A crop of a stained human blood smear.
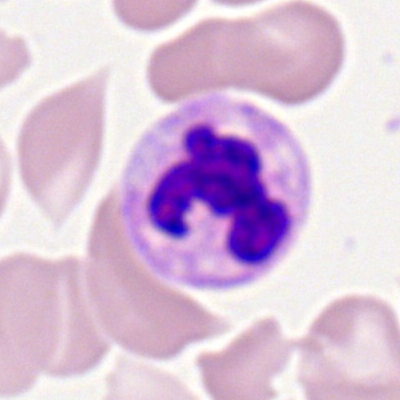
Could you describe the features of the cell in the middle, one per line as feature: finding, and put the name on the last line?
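Outline: round and smooth
Chromatin: dense, clumped, deep purple
Cytoplasm: plentiful, pale pinkish-lilac
Granules: fine, faint, pinkish-violet, within the cytoplasm
Identification: segmented neutrophil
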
